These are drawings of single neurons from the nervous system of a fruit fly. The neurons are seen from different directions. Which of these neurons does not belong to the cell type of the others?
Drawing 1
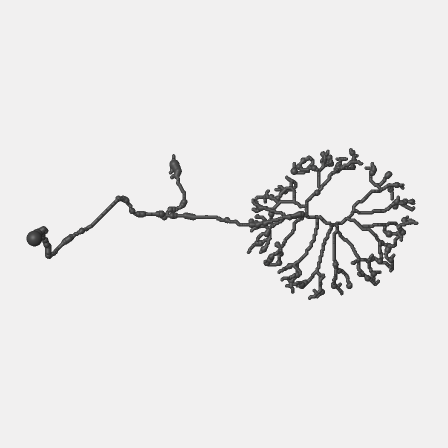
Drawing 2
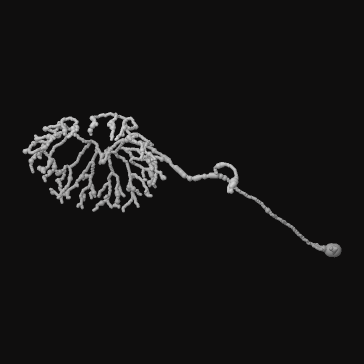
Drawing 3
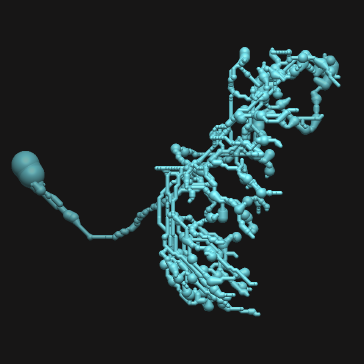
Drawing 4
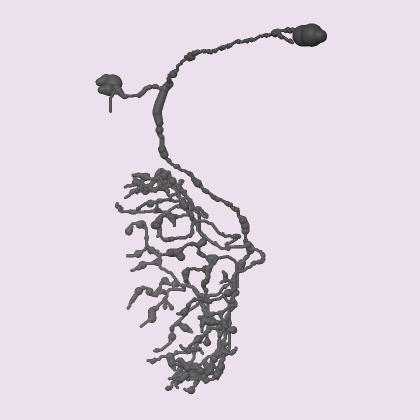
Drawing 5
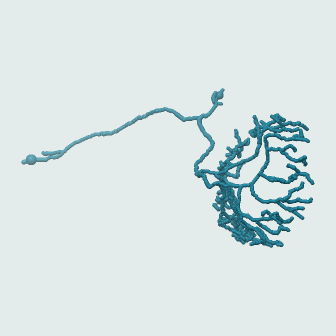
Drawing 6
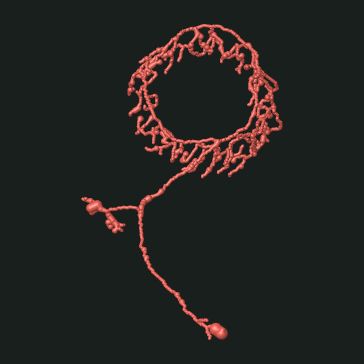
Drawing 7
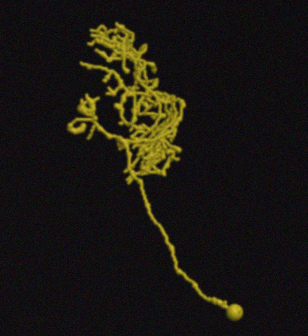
6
